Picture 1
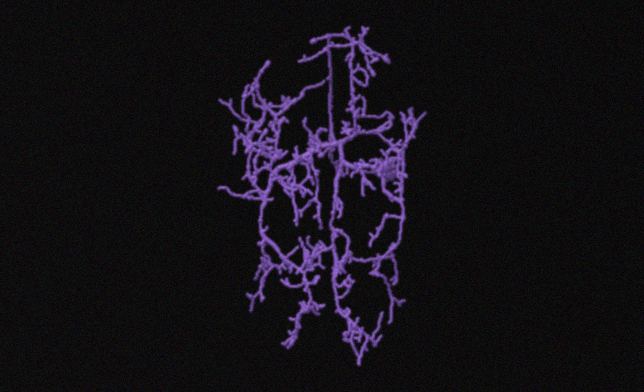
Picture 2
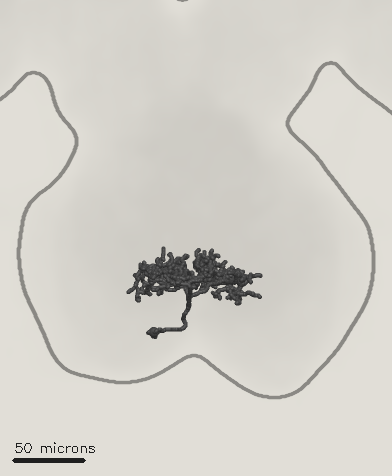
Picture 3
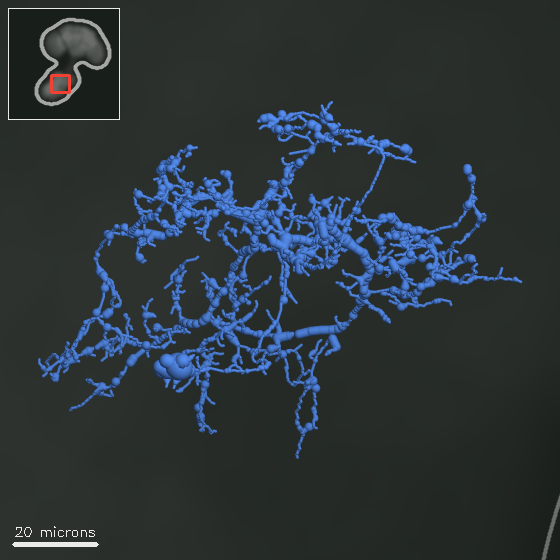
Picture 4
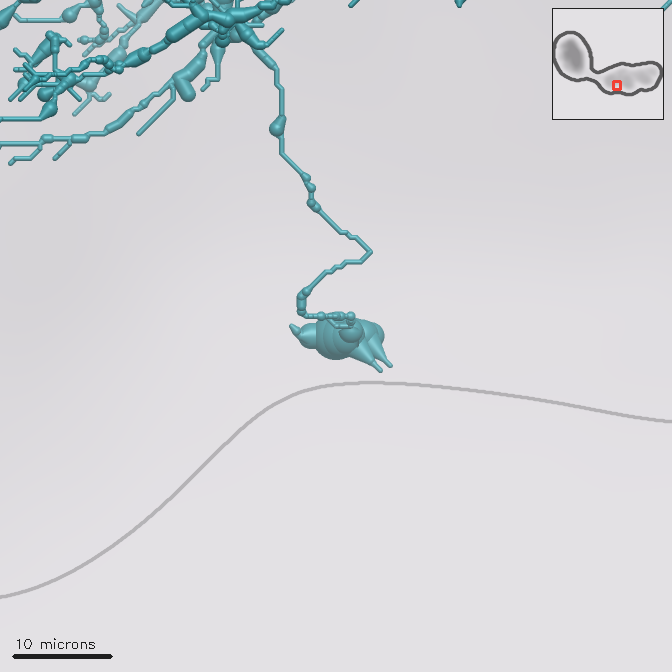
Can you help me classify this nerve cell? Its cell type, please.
IN00A012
